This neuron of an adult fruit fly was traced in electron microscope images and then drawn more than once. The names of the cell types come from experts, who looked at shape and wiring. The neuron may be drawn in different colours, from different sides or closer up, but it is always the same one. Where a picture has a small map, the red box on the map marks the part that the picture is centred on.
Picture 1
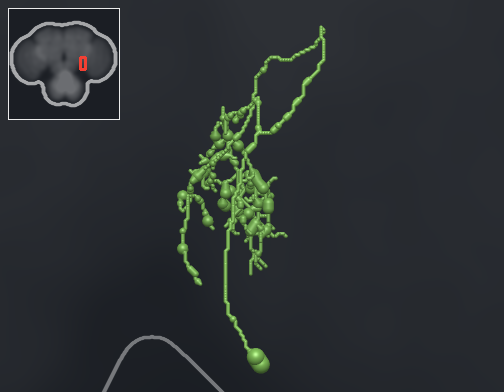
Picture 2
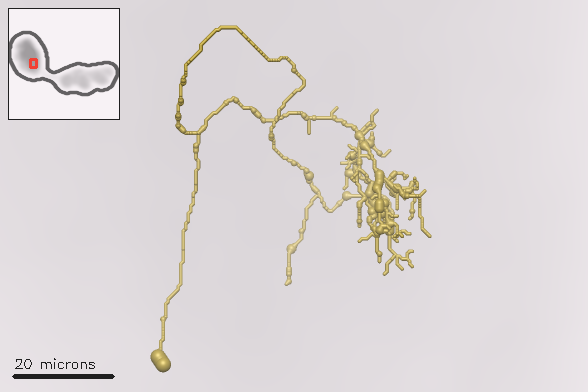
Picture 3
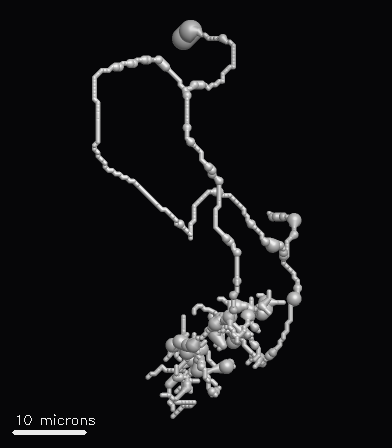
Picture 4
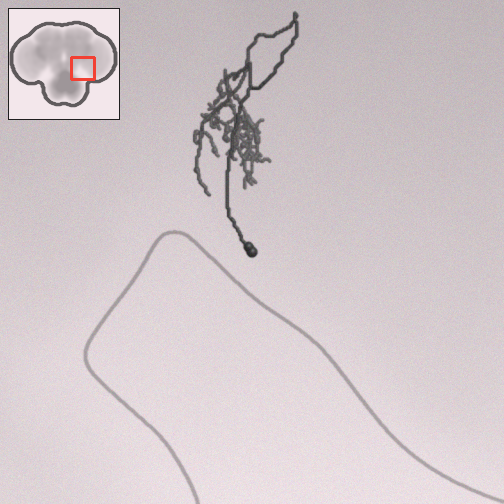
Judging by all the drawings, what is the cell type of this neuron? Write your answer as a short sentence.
The cell type is Li21.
